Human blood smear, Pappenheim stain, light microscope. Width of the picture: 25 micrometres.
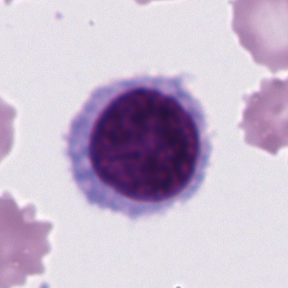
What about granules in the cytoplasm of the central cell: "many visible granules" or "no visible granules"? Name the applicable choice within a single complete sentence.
There is no granule to be seen in the cytoplasm of this cell.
